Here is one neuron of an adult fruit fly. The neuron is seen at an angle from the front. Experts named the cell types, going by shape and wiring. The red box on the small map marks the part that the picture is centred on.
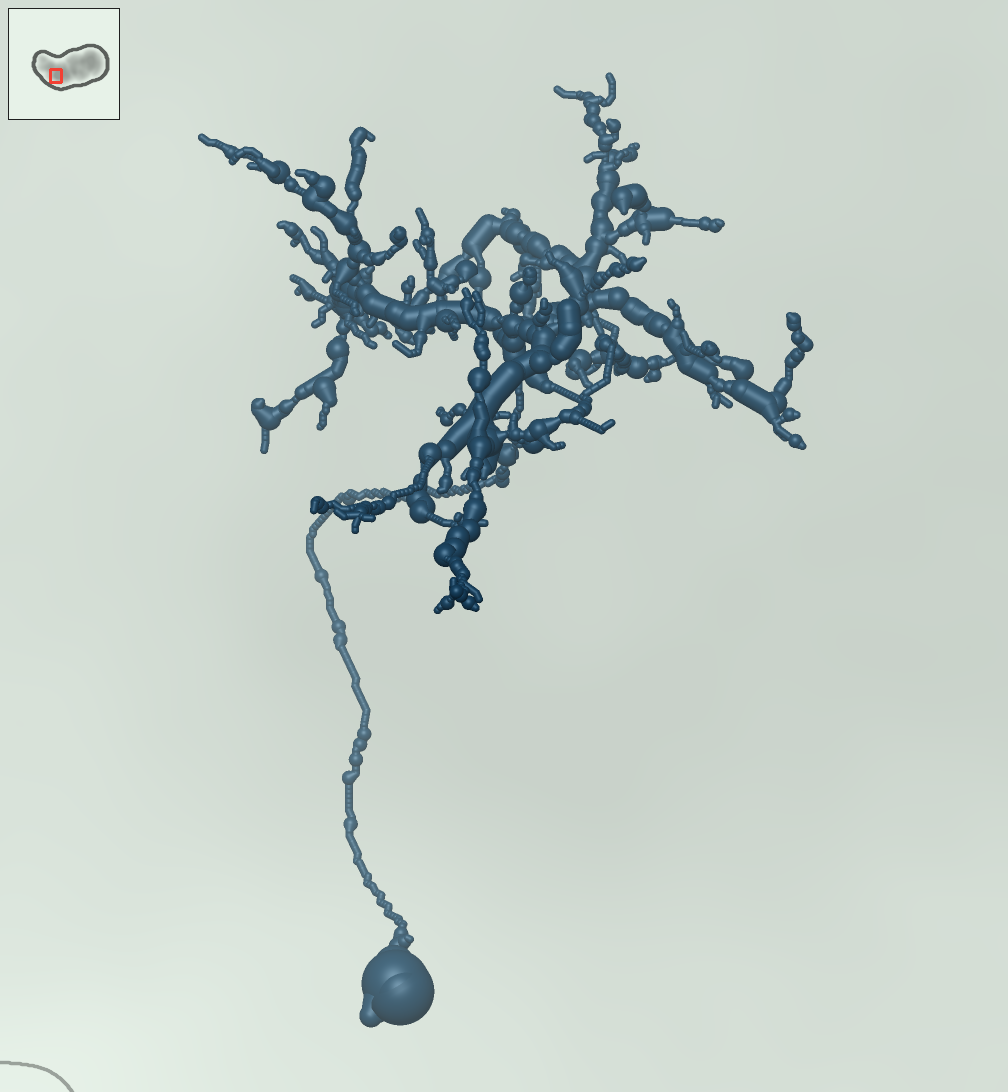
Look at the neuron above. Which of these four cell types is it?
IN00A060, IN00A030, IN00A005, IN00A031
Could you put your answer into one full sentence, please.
It is the cell type IN00A060 to which this neuron belongs.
